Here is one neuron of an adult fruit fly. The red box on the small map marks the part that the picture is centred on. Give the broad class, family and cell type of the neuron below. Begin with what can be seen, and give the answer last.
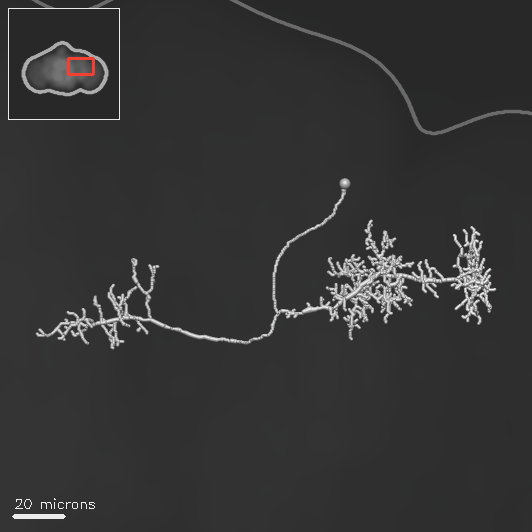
By the scale bar it is about 190 microns wide in this view. The picture shows dozens of branch ends. Its broad class is visual projection neuron. The family is hemilineage VPNd1. It is of cell type LPLC4.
